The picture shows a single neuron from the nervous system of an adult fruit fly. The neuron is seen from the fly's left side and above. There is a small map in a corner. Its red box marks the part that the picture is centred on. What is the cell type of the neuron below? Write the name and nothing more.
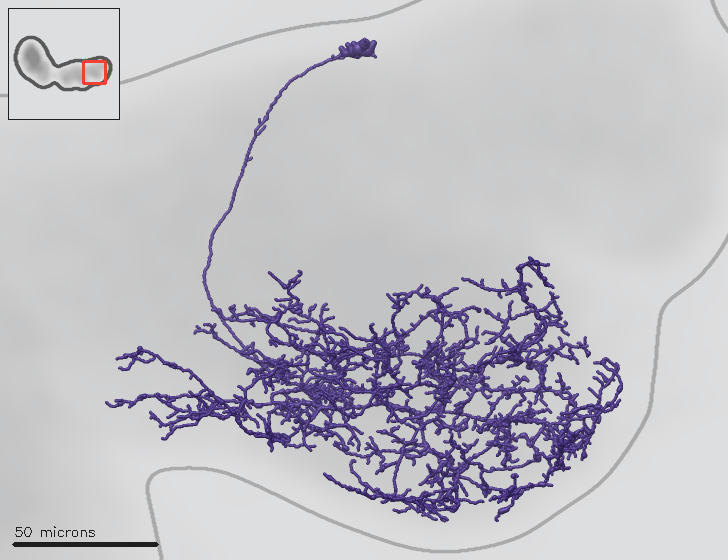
IN09B005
